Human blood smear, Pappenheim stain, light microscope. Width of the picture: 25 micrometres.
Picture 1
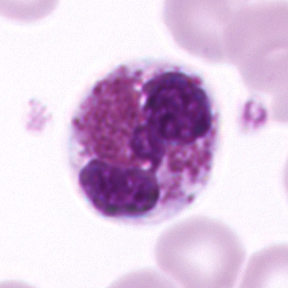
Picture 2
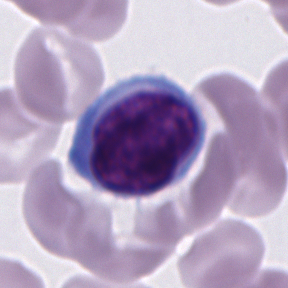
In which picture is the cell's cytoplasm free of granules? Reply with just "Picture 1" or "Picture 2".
Picture 2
